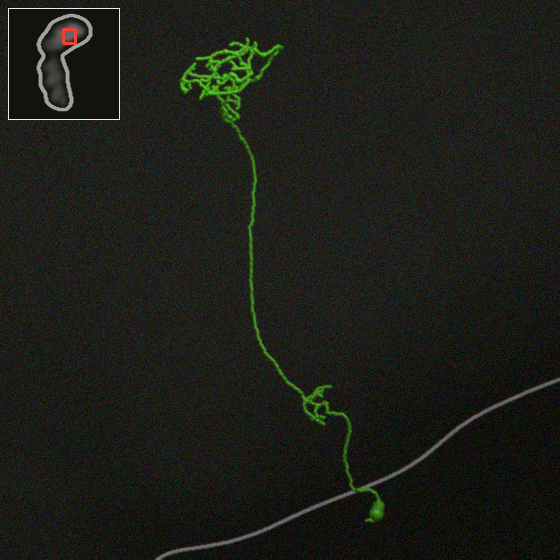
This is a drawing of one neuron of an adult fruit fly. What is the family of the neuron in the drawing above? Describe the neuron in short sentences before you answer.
As drawn here it is taller than it is wide. It is a central-brain intrinsic neuron. The name of its family is class CX.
